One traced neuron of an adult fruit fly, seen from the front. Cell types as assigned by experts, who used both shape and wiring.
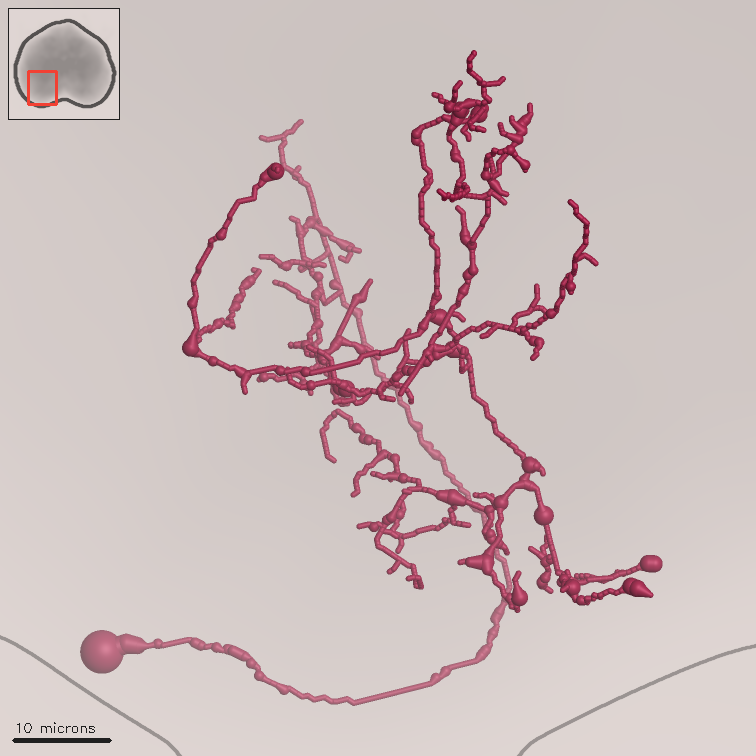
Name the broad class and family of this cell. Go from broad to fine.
nerve-cord intrinsic neuron; hemilineage 20A.22A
